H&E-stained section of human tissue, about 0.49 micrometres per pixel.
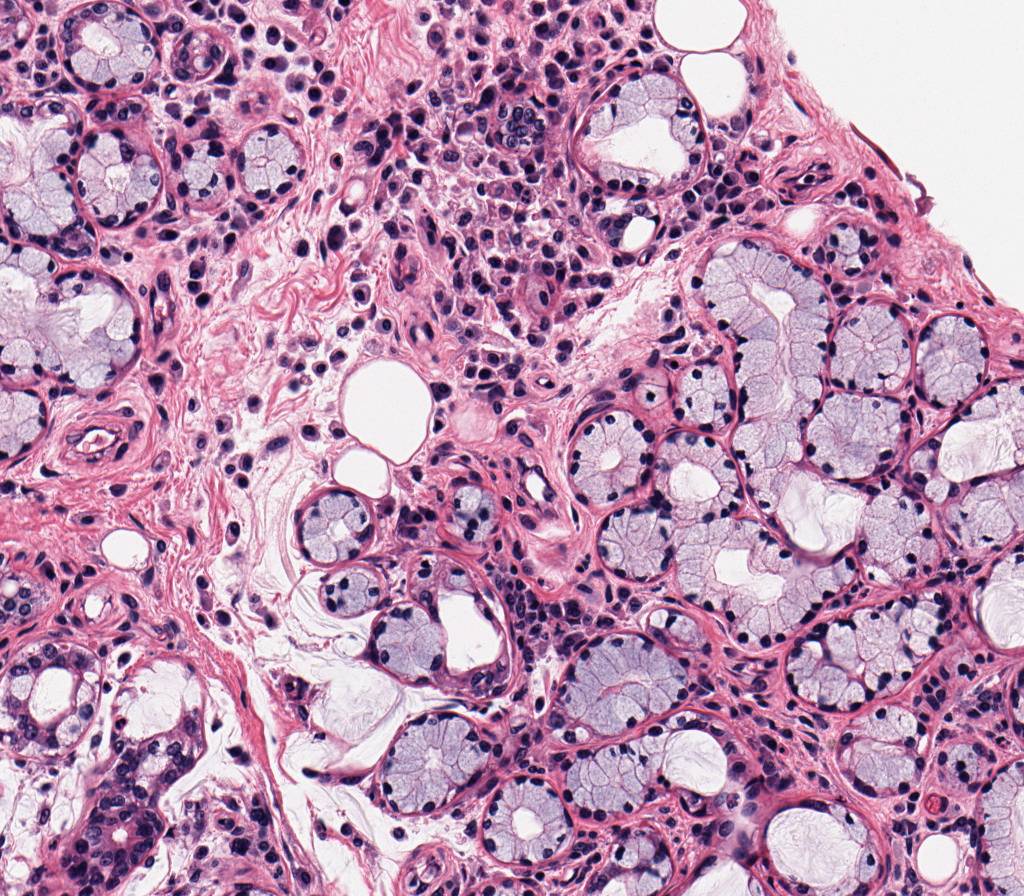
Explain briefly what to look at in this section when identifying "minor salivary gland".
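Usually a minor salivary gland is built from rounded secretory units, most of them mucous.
That fits this field: rounded mucous acini fill most of it, especially the right half, and their cells have pale grey-blue, finely foamy cytoplasm.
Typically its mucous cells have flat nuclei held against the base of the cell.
Here, likewise, the nuclei are small, dark and flattened against the base of each cell.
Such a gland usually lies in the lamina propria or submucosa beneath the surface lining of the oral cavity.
That lining does not appear along this edge: at the upper right corner the tissue ends against blank white background, with no surface epithelium there. A dense crowd of small cells with round dark nuclei, mainly lymphocytes, lies in the stroma at the upper centre.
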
